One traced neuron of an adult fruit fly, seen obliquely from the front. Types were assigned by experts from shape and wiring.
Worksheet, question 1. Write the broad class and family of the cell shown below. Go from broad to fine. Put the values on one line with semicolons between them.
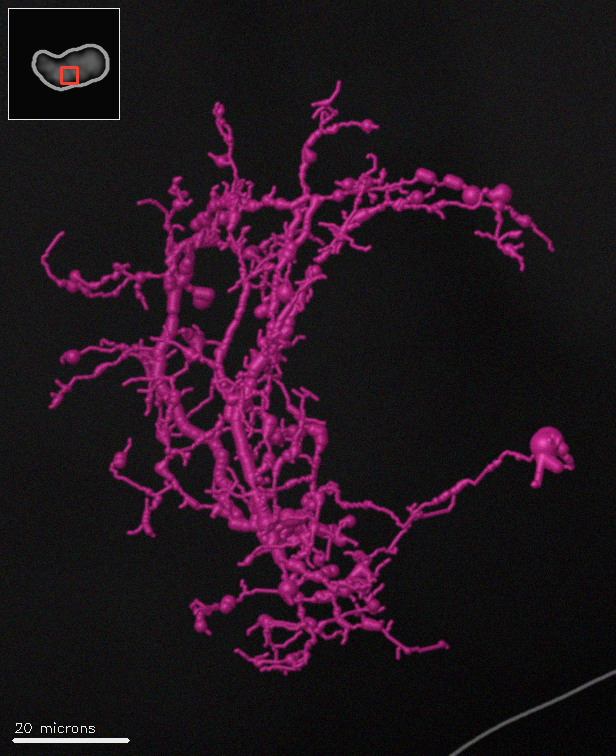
nerve-cord intrinsic neuron; hemilineage 16B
